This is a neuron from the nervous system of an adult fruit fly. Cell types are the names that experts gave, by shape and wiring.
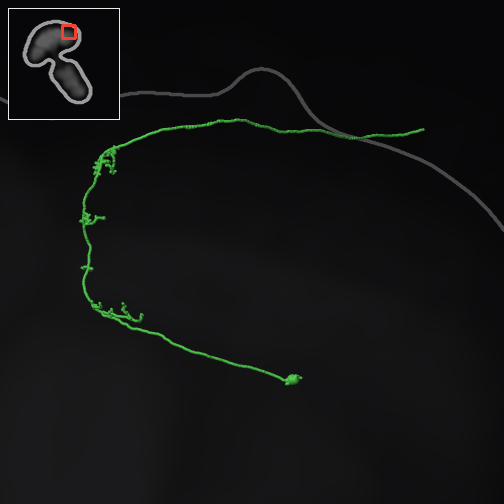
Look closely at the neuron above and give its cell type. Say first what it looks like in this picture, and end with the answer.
It lies in the brain. In this view it is wider than it is tall. Its broad class is optic-lobe intrinsic neuron. The cell type is C2.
